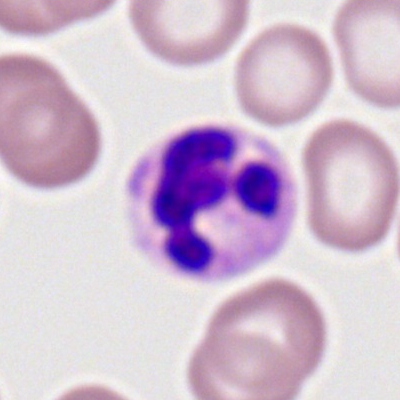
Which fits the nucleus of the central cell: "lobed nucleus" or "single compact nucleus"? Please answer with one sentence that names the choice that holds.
Separate lobes or segments make up the nucleus of this cell.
